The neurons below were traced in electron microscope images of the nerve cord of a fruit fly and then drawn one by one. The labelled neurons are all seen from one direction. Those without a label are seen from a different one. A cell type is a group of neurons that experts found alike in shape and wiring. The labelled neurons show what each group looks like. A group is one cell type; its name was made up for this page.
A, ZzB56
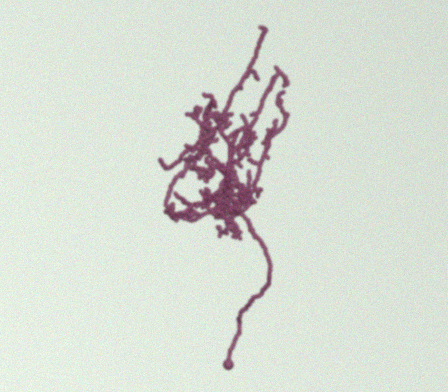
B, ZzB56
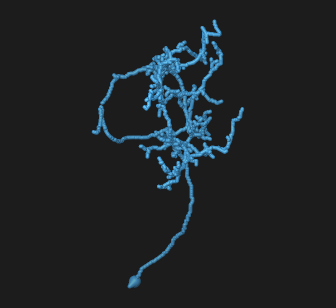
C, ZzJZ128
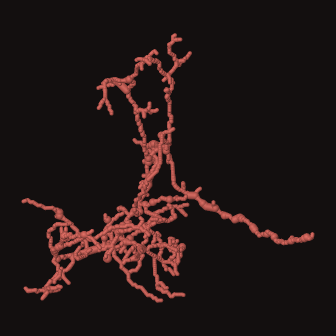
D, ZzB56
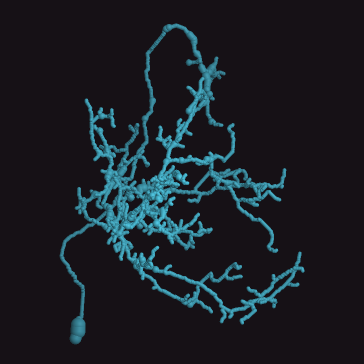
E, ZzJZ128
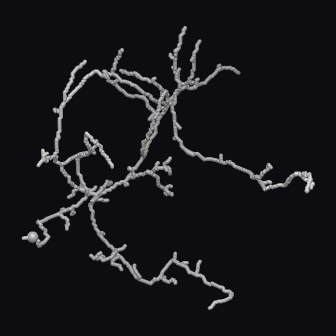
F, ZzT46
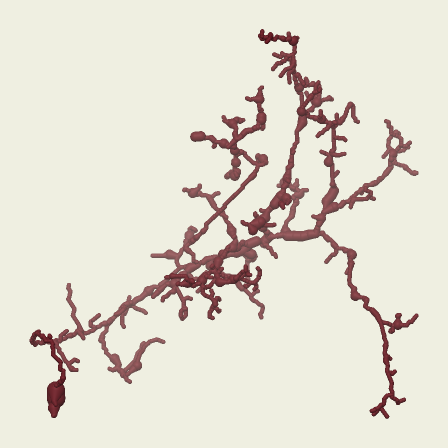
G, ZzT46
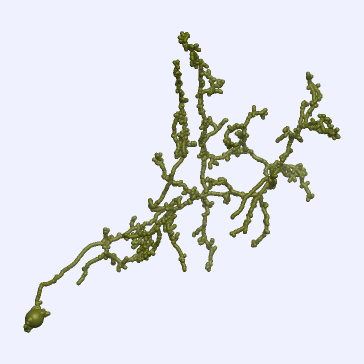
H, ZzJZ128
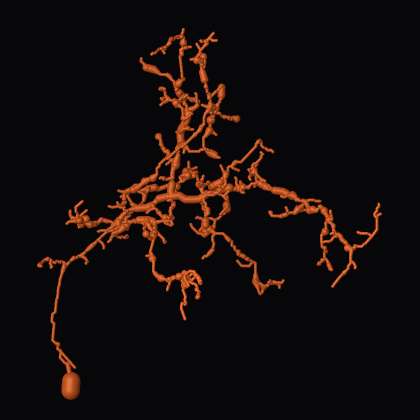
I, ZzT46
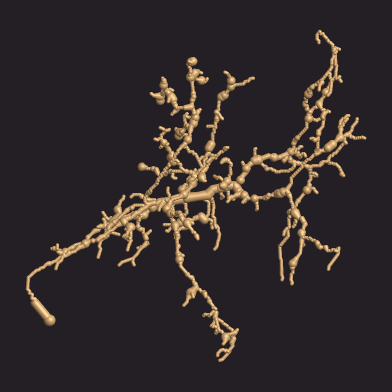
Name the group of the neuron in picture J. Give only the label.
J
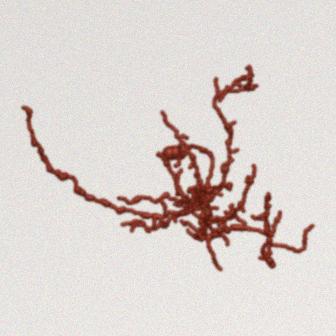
ZzJZ128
